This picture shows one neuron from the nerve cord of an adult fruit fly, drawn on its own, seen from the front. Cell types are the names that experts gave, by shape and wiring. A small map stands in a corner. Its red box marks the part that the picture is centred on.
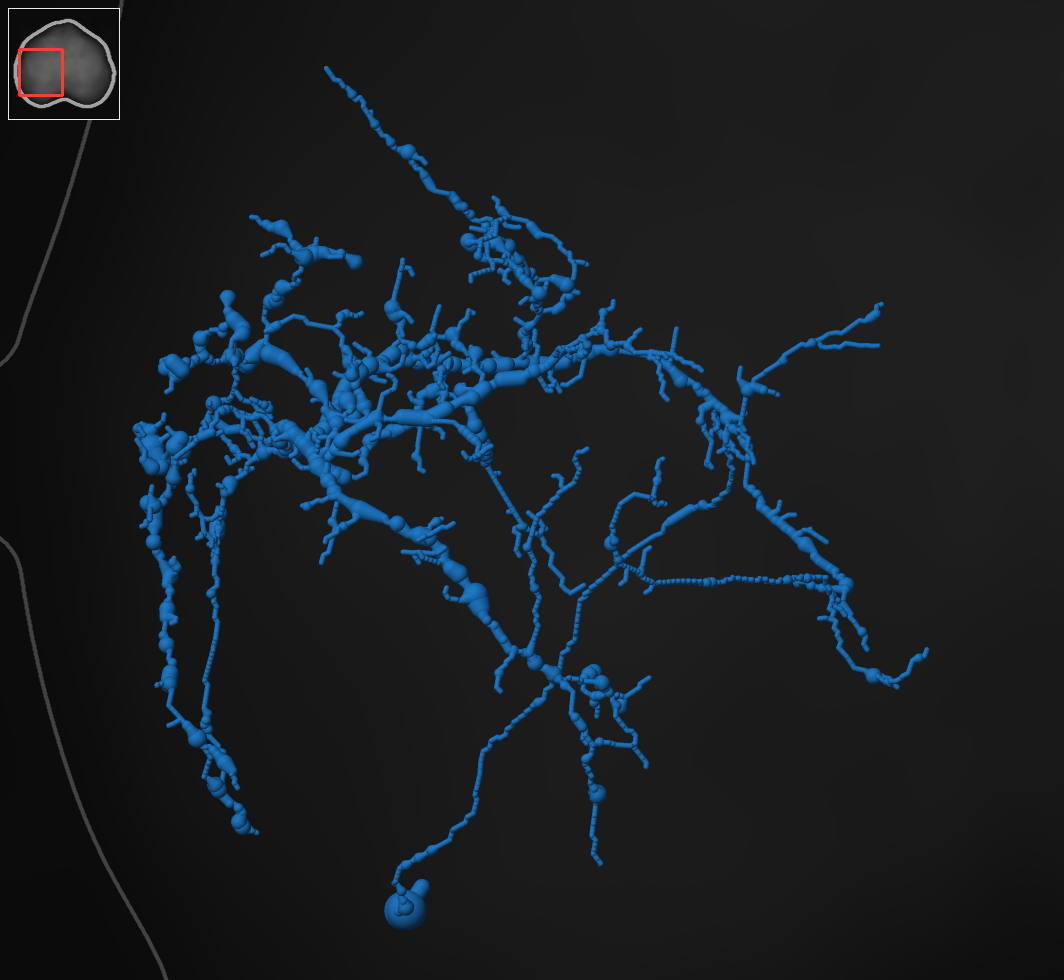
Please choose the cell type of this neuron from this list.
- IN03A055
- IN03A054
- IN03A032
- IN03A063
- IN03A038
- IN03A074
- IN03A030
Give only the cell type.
IN03A030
